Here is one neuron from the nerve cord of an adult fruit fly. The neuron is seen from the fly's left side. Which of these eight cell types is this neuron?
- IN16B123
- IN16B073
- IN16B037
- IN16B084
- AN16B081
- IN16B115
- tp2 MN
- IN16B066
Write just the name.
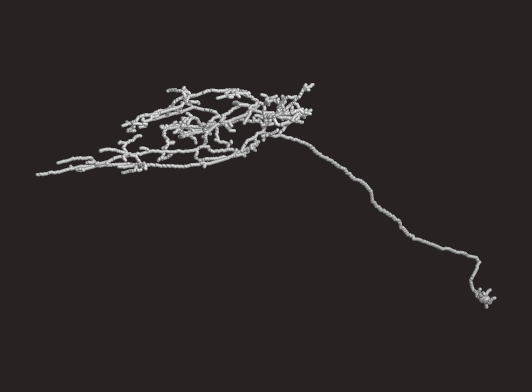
IN16B066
